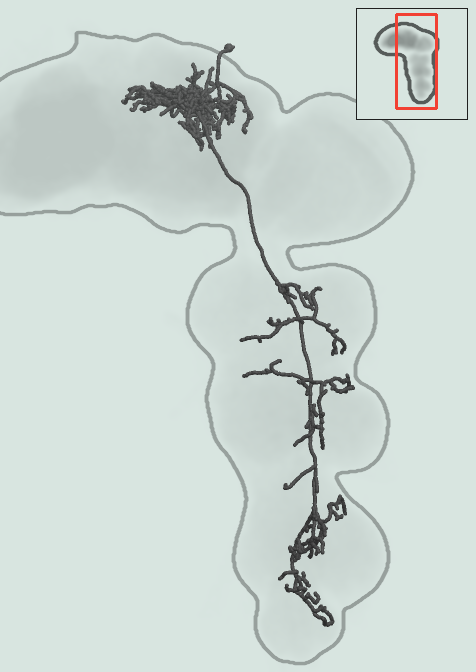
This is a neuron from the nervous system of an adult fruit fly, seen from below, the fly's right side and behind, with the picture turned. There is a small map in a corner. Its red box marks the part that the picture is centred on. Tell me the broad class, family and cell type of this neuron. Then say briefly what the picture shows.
It is a descending neuron. The family is hemilineage MD3. Its cell type is DNge142. The picture shows dozens of branch ends. As drawn here it is more than twice as tall as it is wide.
